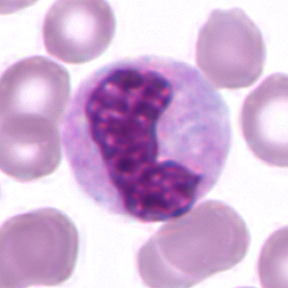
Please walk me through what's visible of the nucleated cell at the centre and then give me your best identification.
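First, position: the nucleus lies along the left side of the cell. Next, shape: it is curved, with its concave side facing right. Then chromatin, which is dark purple and clumped, with paler gaps between the clumps. Last, the cytoplasm, holding fine, faint pinkish-purple granules. This is a band neutrophil.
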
